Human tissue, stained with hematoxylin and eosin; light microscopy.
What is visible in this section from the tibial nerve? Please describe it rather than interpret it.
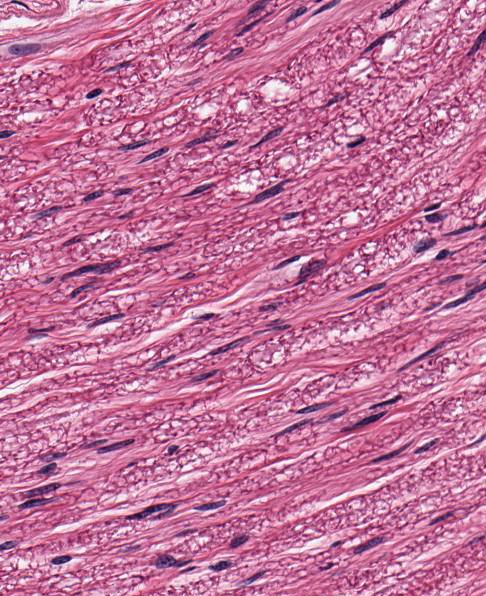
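See how slender fibres lie in parallel, gently wavy rows, running obliquely from lower left to upper right across the whole field. The scattered nuclei are elongated, dark purple and spindle-shaped, long axes aligned with the fibres. Much tissue looks pale pink, finely netted and foamy, not solid eosinophilic cytoplasm. No cross-striations show in the fibres.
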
